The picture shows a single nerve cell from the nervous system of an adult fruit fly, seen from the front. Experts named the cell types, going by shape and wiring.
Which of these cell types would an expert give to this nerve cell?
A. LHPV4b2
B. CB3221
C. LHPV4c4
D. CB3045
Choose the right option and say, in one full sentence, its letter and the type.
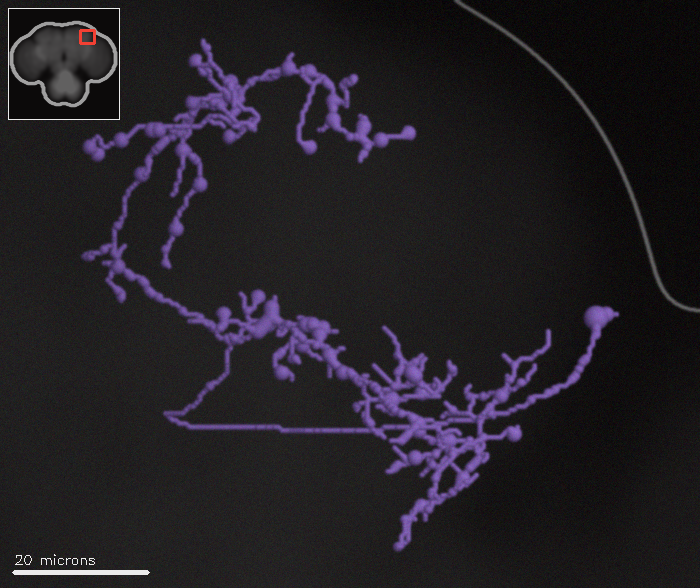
The cell type that the nerve cell has is LHPV4b2, option A.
